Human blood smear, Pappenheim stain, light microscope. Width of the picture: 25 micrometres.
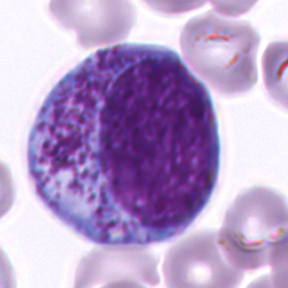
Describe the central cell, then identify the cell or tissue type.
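The cell has a round, smooth outline. Its nucleus lies off-centre toward the right side. The cytoplasm forms a moderately wide crescent with a bluish tint, and in its lower left is a pale area with few granules. This is a promyelocyte.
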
